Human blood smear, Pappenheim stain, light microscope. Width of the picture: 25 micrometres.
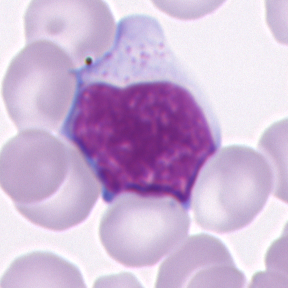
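Large granular lymphocyte in a stained smear of human peripheral blood. The nucleus measures about 13 by 11 micrometres, and its dark purple chromatin is patchy, with pale streaks between denser areas. Most of the pale greyish blue cytoplasm lies as a broad cap above the nucleus, where fine reddish-purple granules are scattered.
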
